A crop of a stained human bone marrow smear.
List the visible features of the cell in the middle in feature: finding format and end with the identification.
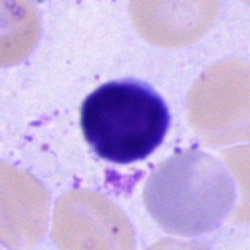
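Shape: roughly round, smooth outline
Chromatin: dense, deep purple-blue
Cytoplasm: scant, at most a thin rim around the nucleus
Granules: none visible
Name: lymphocyte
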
